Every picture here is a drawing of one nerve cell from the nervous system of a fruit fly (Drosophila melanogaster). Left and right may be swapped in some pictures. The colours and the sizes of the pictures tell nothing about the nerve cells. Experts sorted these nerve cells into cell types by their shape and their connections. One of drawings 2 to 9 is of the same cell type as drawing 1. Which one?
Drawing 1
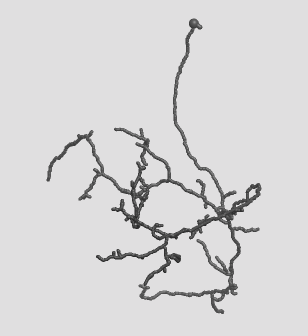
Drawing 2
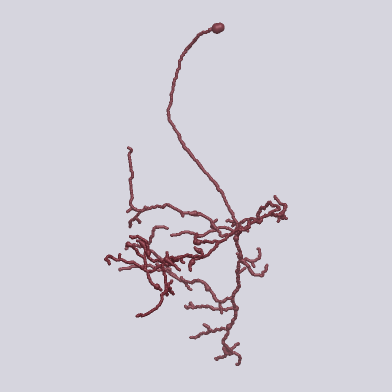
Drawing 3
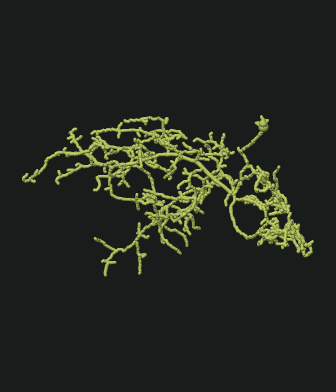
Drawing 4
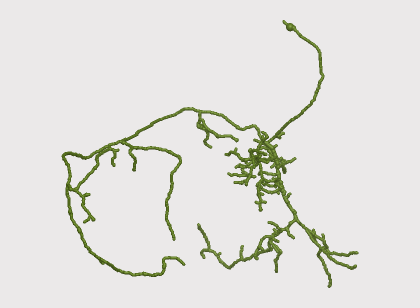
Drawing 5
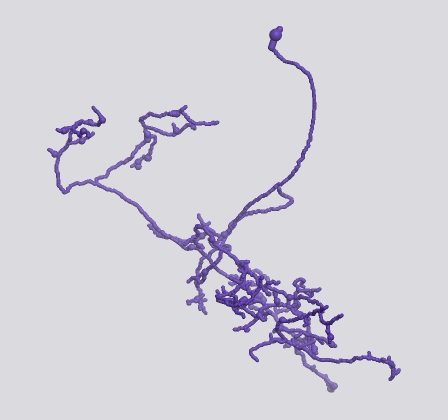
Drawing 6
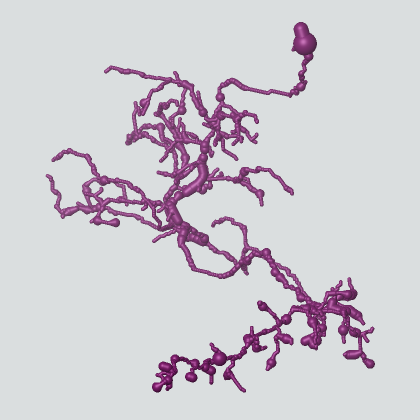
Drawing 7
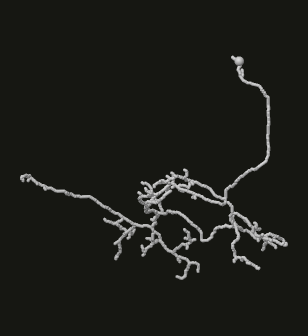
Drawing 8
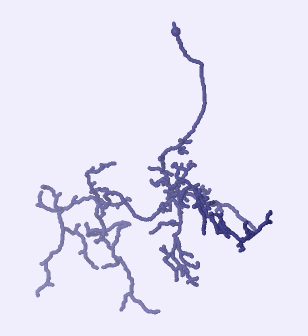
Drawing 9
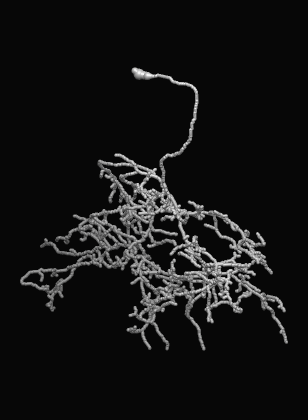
2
